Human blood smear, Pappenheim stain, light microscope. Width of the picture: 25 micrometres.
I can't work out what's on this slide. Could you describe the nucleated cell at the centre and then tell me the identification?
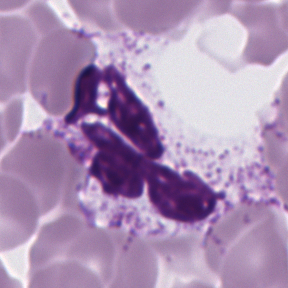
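Hmm, the outline isn't round; it's irregular. The nucleus sits toward the left, and most of the cytoplasm lies to its right. I can't make out any nucleoli. And the cytoplasm, I see, is scattered with fine purple granules. So this is a segmented neutrophil.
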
